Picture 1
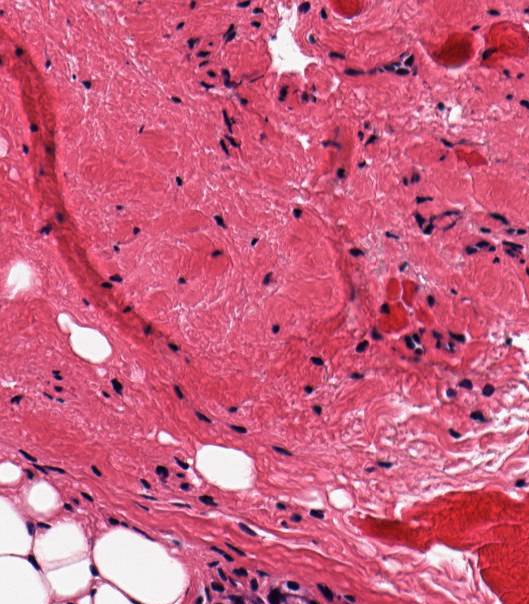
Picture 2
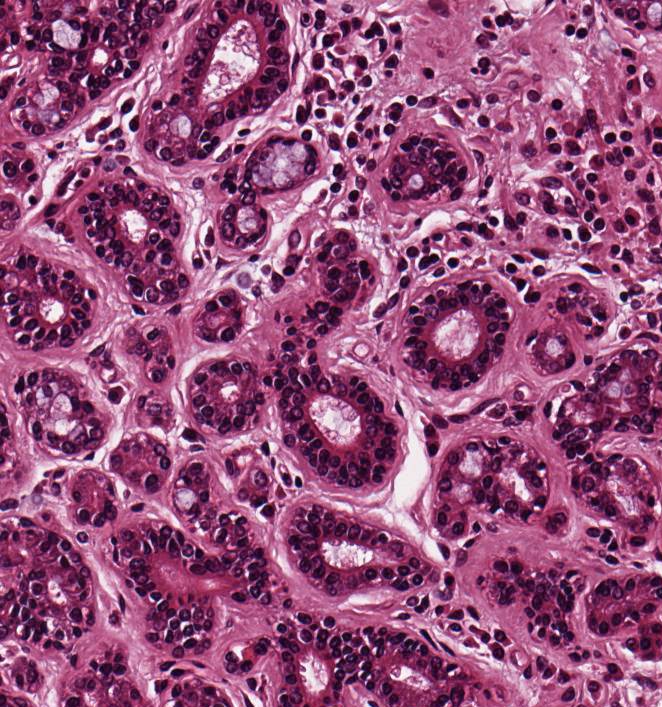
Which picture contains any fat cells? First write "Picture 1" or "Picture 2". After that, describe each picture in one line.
Picture 1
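What picture 1 shows: Empty round adipocytes cluster at the lower left of the field.
What picture 2 shows: No fat cells are seen anywhere in the field.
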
